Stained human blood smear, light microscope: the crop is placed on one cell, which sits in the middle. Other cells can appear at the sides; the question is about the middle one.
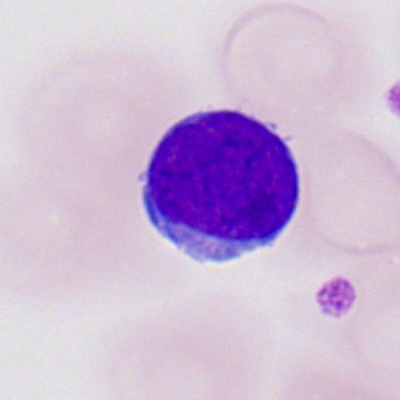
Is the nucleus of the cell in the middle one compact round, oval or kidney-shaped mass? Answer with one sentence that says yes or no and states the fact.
Yes, the nucleus is neither lobed nor folded but one compact round, oval or kidney-shaped mass.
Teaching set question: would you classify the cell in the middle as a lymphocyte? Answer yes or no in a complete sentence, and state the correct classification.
Yes, the cell at the midpoint of the crop is a lymphocyte.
